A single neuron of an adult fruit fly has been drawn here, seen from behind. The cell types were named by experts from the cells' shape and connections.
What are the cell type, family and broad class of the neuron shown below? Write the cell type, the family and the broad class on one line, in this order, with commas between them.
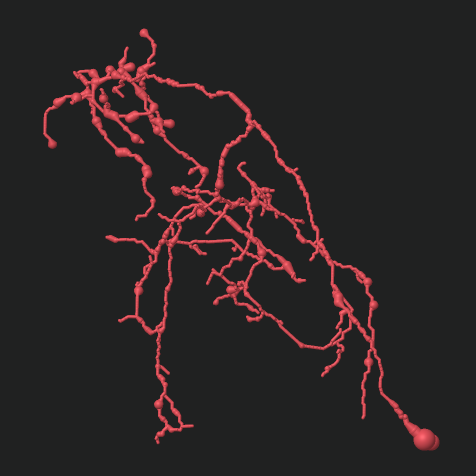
CB1987, hemilineage SLPpl3, central-brain intrinsic neuron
